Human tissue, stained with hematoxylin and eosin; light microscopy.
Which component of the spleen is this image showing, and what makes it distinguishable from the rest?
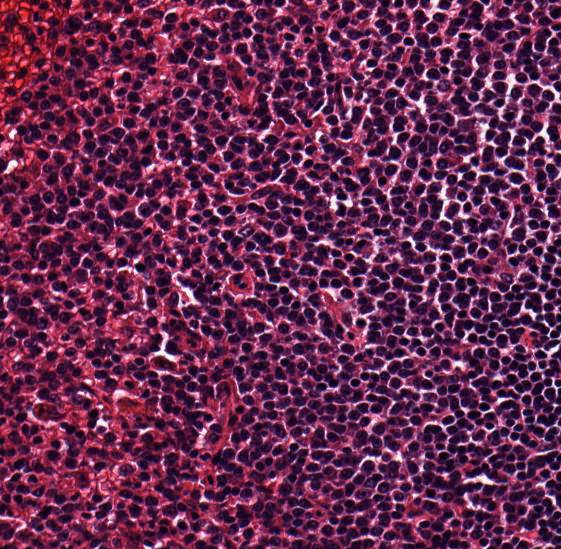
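Answer: white pulp. A diffuse, densely packed sheet of cells without glands or epithelium fills it, mostly small lymphocytes with round, dark-staining nuclei and scant cytoplasm.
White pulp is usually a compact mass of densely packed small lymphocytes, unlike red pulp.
Nuclei are fairly uniform in size and shape; packing is tighter and more even on the right than the left.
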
